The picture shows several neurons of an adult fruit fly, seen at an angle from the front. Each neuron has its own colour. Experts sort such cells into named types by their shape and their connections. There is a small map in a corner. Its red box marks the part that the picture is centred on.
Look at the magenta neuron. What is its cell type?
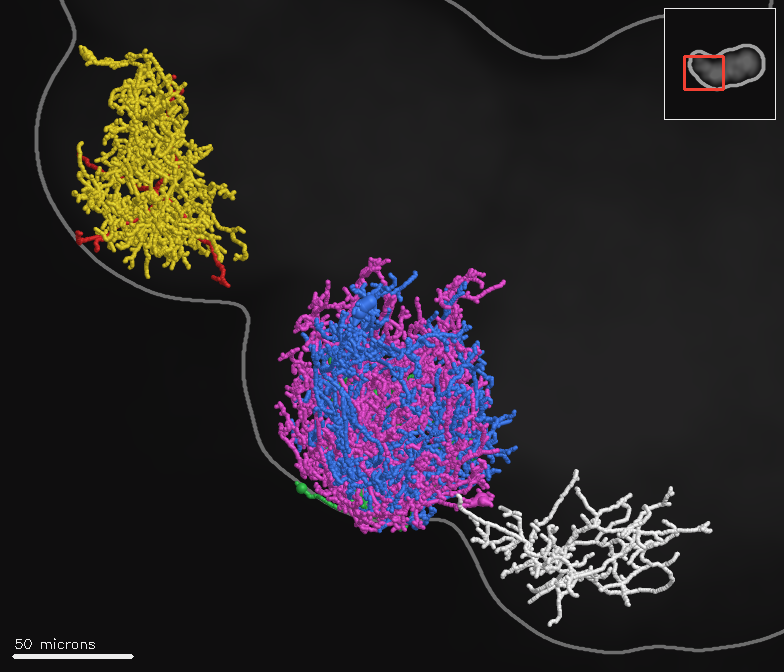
IN13A003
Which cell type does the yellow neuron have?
IN19A021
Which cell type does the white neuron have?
IN01B022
